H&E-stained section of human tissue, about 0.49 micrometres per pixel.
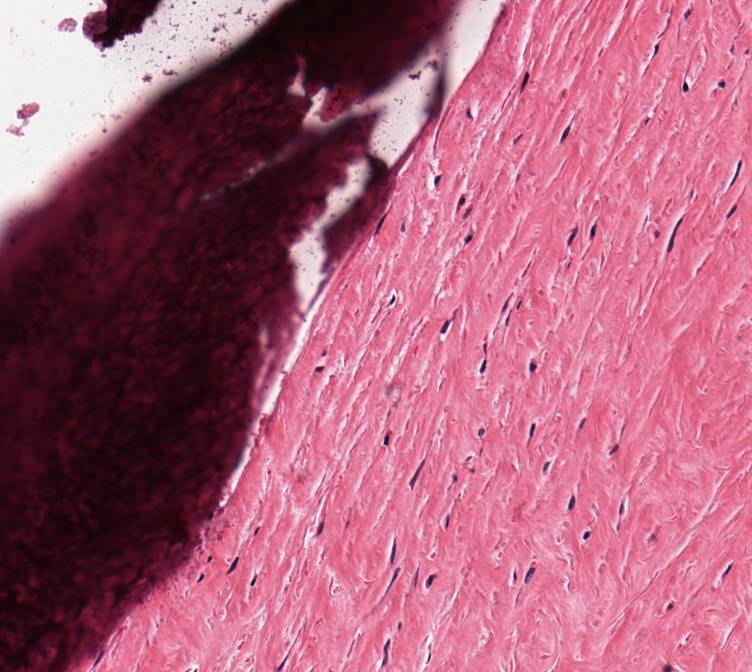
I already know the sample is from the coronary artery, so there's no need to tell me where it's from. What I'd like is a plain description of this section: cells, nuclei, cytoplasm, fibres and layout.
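Left part of field: dark purple mass, amorphous, no recognisable cells. Right part: pink fibrous tissue. Nuclei among the fibres thin, dark, spindle-shaped. No blood vessels seen within the pink fibrous tissue.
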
